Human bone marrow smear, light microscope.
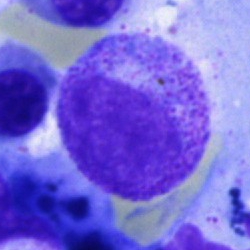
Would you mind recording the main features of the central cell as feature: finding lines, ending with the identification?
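Outline: round and smooth
Chromatin: finely granular, evenly spread, no coarse dark clumps
Cytoplasm: pale lilac-blue crescent on the upper right side
Granules: numerous, small, reddish-purple, scattered through the cytoplasm
Name: myelocyte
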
